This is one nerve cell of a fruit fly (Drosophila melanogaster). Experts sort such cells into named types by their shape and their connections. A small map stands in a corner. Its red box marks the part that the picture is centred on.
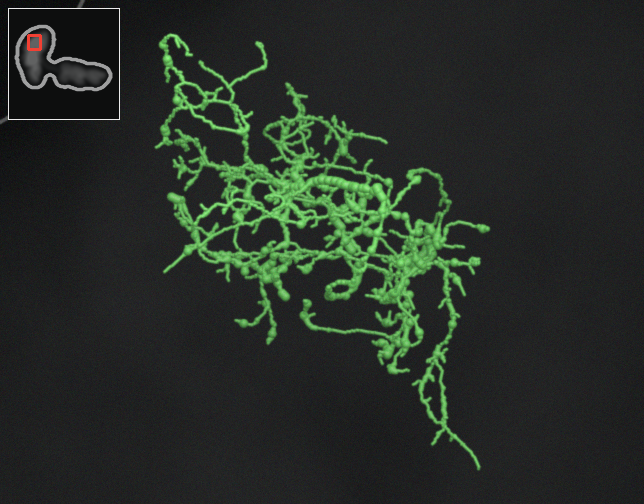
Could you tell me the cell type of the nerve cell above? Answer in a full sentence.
The cell type is SMP336.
